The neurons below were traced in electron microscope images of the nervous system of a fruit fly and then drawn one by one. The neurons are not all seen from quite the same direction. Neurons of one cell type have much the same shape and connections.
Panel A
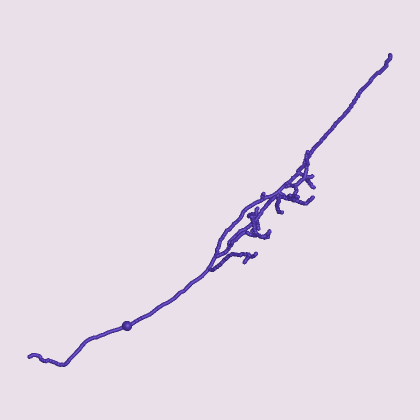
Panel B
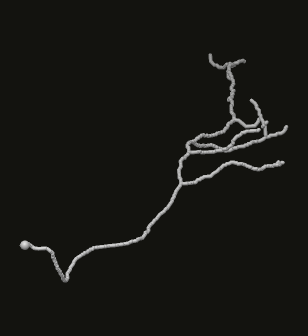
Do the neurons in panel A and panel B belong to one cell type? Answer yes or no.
yes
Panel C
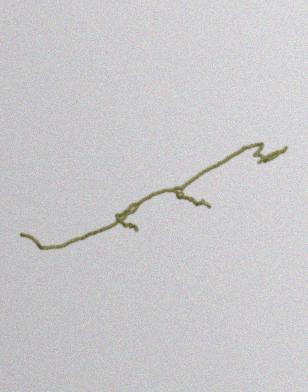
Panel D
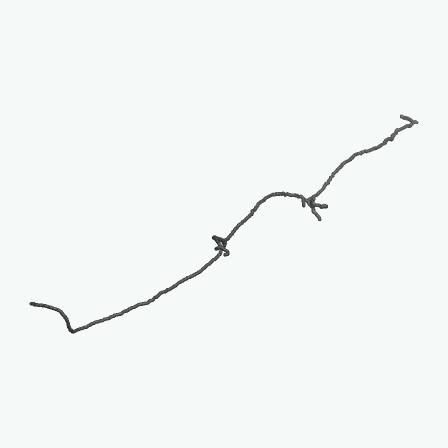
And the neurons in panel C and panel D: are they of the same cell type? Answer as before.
yes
